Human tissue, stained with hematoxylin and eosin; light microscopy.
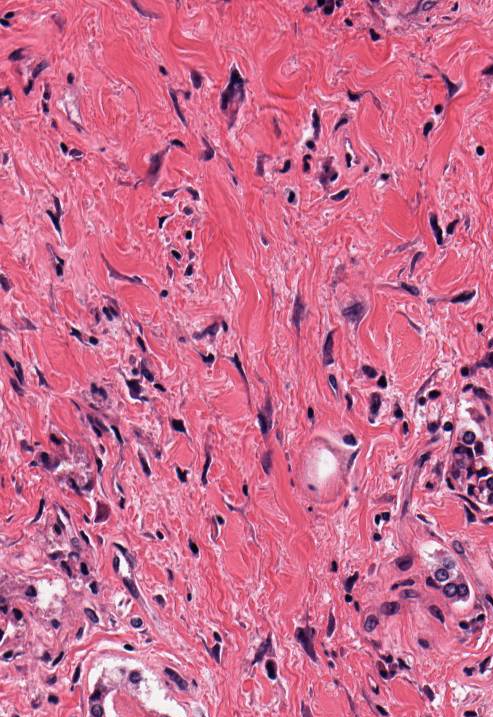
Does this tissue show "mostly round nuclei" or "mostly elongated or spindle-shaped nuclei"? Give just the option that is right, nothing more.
Mostly elongated or spindle-shaped nuclei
